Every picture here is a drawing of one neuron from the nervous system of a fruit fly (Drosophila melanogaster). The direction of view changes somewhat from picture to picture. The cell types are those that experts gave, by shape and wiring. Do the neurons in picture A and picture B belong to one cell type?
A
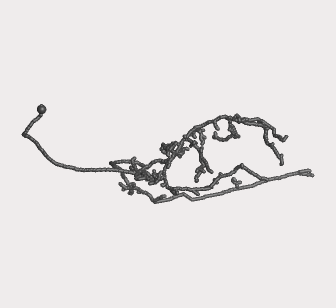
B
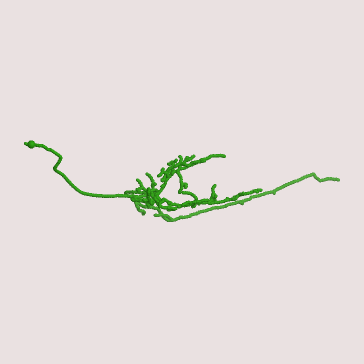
yes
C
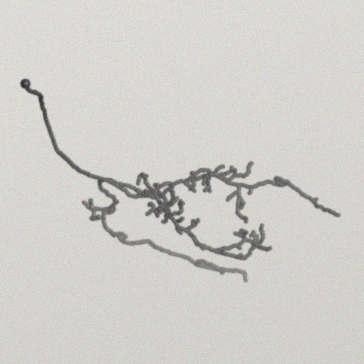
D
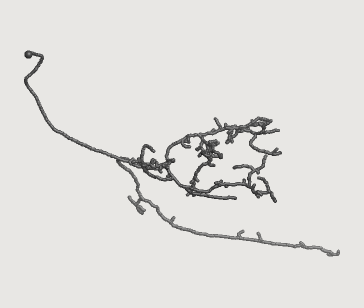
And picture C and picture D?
yes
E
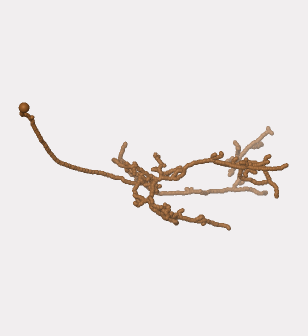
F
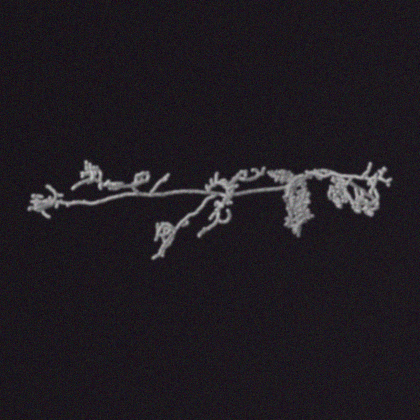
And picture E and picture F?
no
